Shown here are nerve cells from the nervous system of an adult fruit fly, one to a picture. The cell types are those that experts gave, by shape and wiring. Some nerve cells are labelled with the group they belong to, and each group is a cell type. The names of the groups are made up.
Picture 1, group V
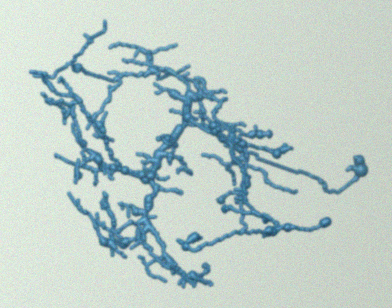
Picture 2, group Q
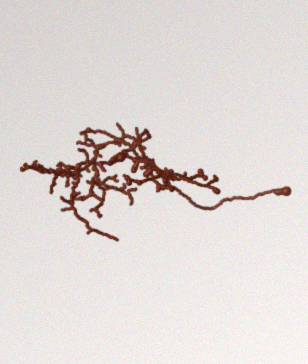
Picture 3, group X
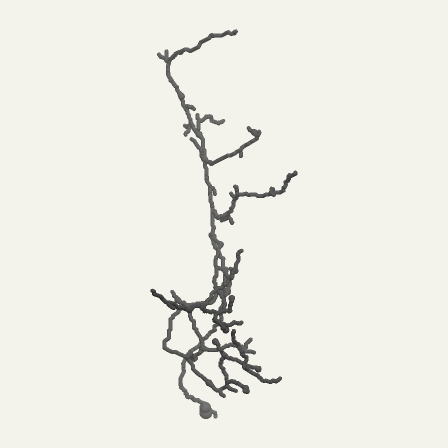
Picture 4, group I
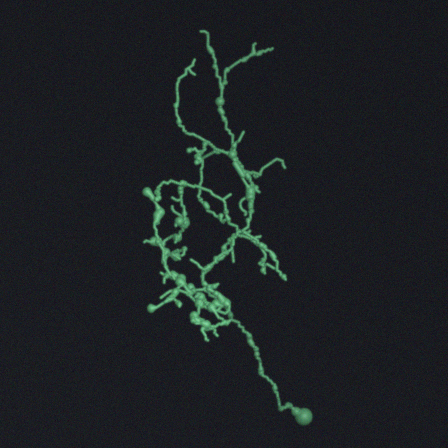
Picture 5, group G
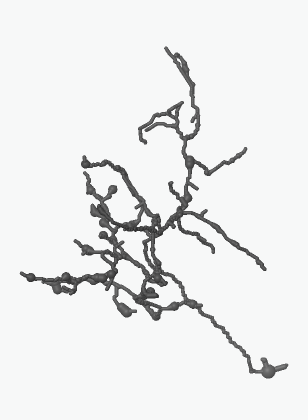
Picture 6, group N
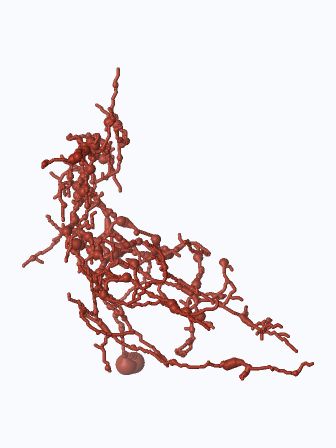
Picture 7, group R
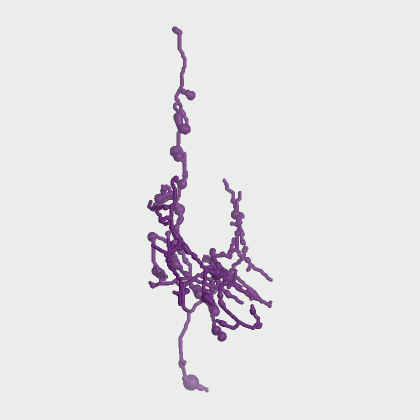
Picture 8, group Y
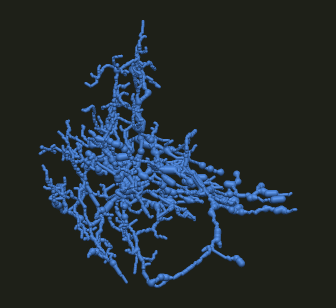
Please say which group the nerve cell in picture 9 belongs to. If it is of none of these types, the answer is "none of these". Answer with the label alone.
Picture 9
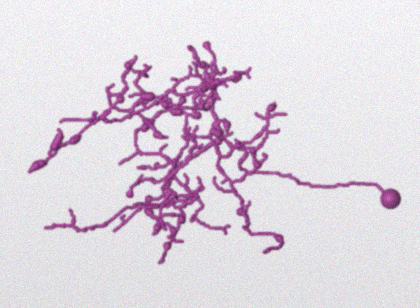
group N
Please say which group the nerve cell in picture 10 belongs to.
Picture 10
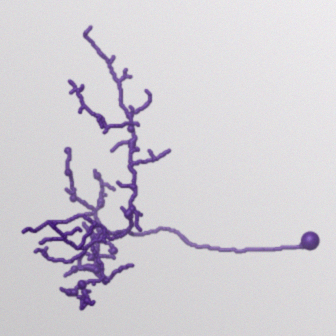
group I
